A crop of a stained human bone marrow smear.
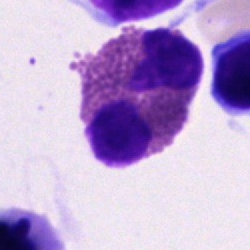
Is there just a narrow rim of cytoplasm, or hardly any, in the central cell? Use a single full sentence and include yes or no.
No, its cytoplasm is plentiful, not scant.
